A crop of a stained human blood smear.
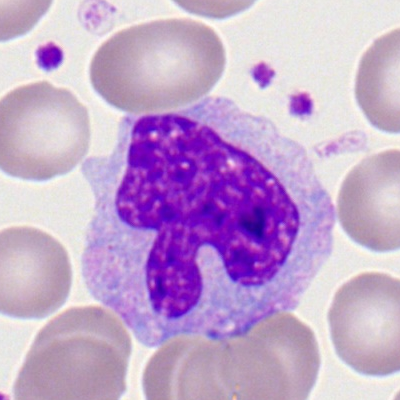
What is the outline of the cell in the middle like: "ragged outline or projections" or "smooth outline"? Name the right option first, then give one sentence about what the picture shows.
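Ragged outline or projections. The cell's outline is irregular, with small ruffled bulges along its edge.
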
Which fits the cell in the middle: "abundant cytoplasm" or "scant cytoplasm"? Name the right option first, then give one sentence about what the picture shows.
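Abundant cytoplasm. The cytoplasm is abundant, forming a wide band around the nucleus.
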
